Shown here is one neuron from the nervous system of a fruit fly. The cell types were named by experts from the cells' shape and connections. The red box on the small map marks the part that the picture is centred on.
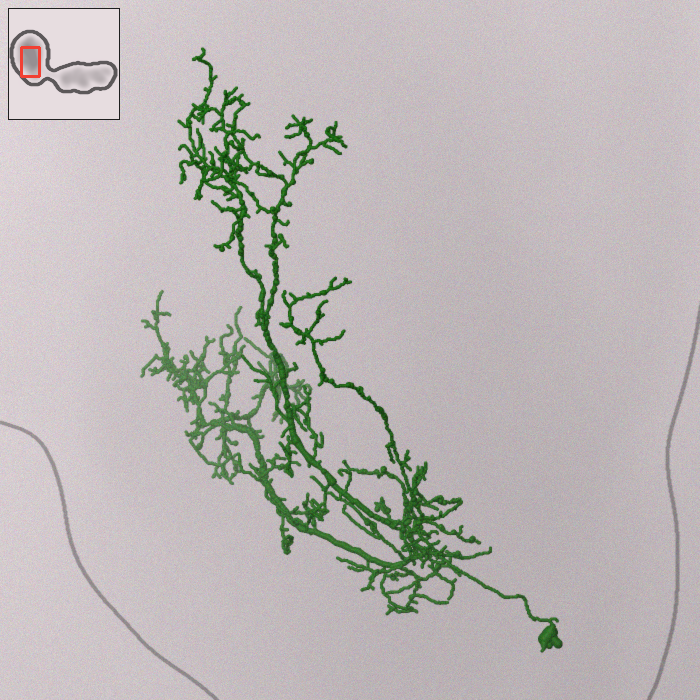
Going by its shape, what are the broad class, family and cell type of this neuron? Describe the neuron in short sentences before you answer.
More than a hundred branch ends can be seen. As drawn here it is taller than it is wide. Its broad class is central-brain intrinsic neuron. The family is hemilineage LB0. The cell type is AVLP606.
